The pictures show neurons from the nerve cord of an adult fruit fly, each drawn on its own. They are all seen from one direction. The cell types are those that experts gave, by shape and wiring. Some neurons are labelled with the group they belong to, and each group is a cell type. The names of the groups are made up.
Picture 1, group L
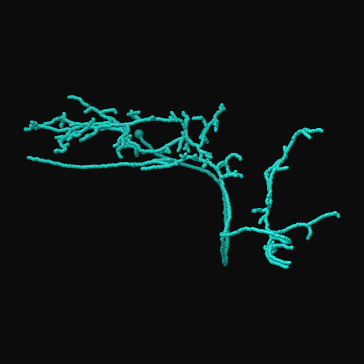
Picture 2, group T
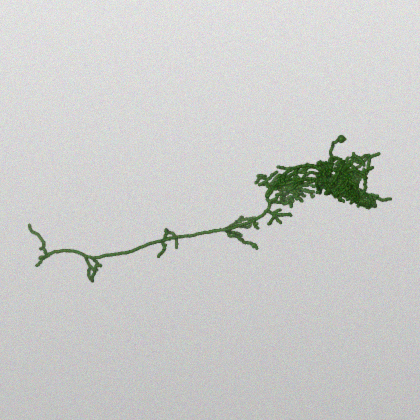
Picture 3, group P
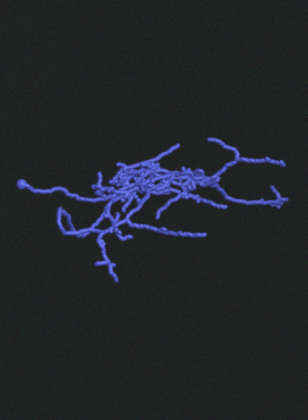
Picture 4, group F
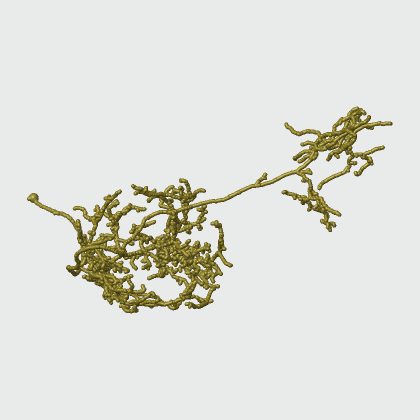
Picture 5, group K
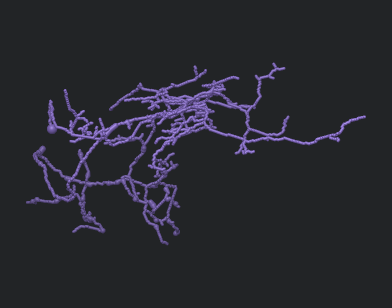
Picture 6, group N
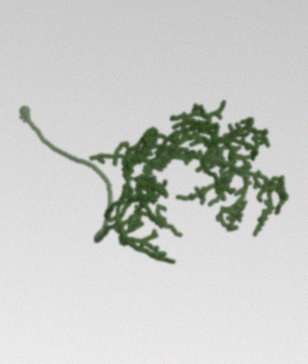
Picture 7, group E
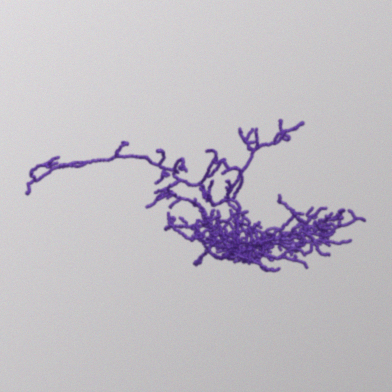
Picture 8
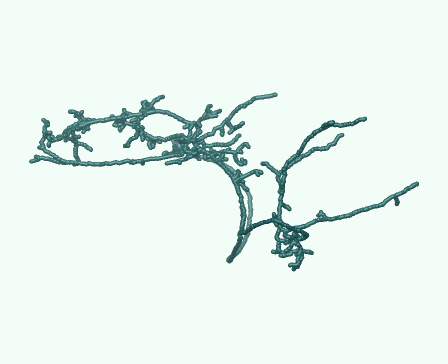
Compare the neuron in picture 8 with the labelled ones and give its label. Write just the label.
group L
